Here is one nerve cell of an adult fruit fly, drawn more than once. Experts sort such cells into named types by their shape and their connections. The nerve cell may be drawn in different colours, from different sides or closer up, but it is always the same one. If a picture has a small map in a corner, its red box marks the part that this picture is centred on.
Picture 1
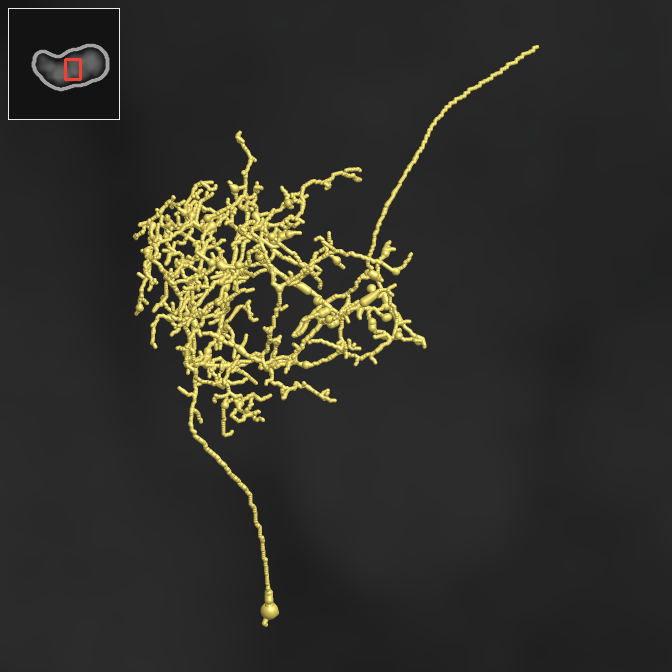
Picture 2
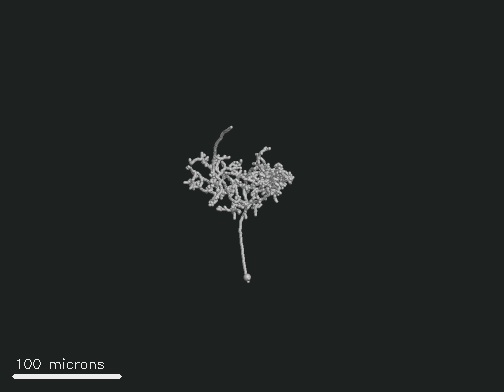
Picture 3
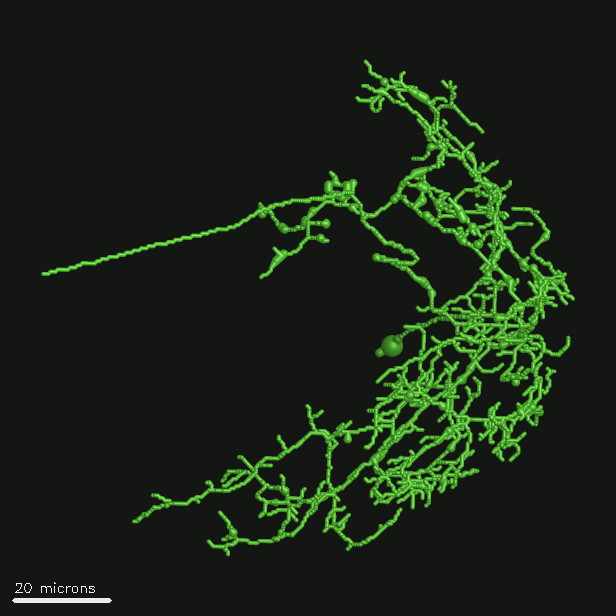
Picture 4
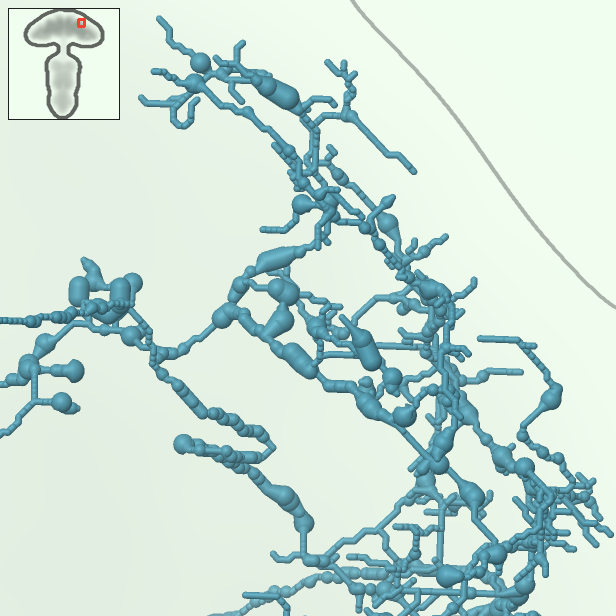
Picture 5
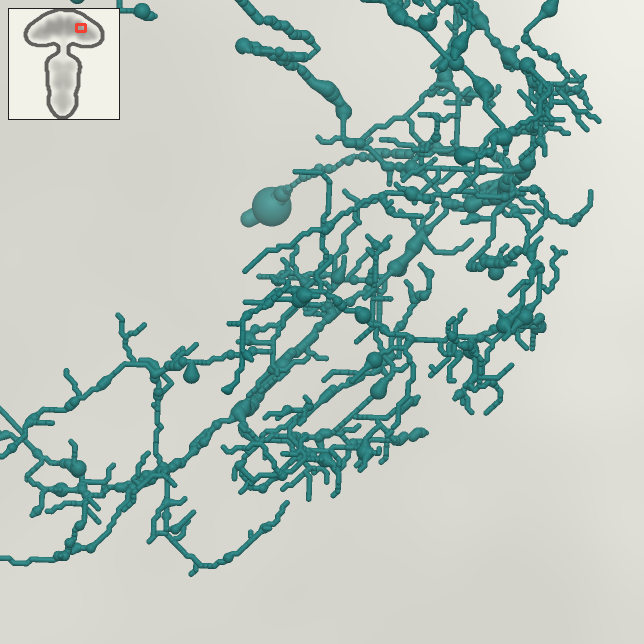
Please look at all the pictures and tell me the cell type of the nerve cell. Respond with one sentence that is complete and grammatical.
The nerve cell here falls under cell type CB0929.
